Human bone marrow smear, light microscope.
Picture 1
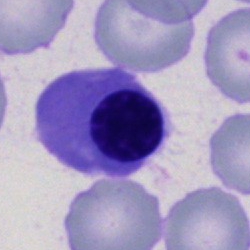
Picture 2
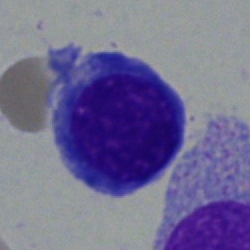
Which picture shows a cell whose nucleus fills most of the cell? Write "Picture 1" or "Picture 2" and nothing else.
Picture 2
